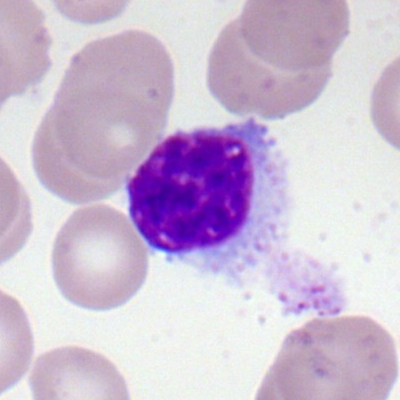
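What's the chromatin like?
Dense and deep purple, coarsely clumped, with a few paler gaps.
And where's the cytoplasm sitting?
Mostly off to the right of the nucleus, pale blue-grey, holding many fine pinkish-purple granules.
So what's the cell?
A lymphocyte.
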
